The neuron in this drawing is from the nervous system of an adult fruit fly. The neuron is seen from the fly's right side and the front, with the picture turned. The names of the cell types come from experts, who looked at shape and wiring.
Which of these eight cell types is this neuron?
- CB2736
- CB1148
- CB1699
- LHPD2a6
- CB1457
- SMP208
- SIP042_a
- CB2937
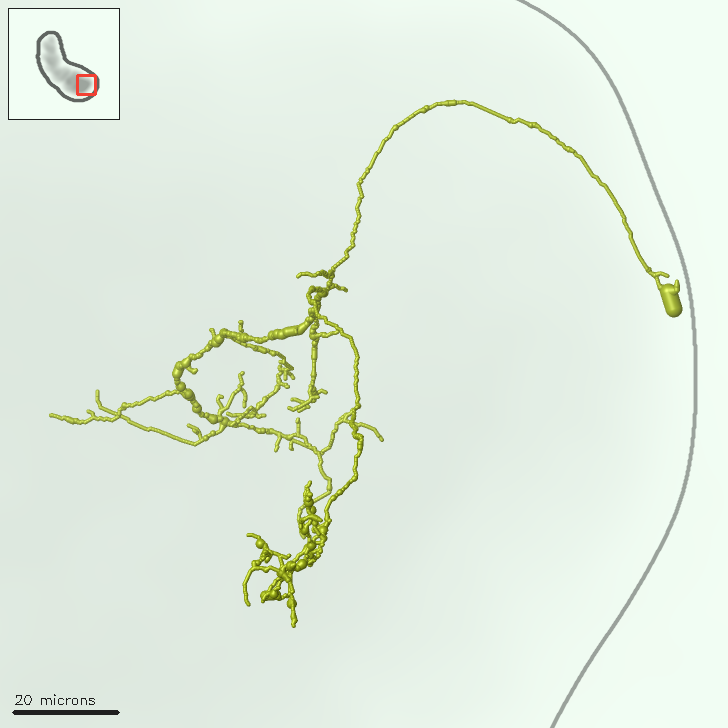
CB1148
